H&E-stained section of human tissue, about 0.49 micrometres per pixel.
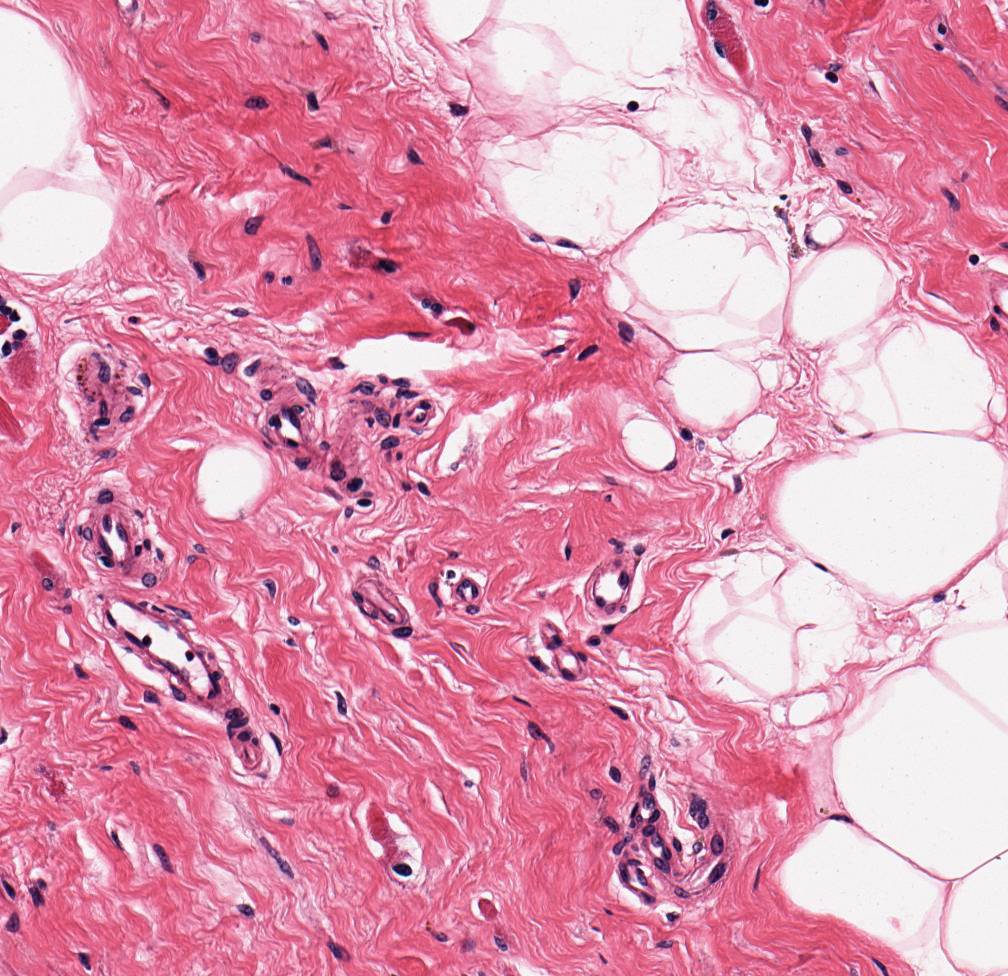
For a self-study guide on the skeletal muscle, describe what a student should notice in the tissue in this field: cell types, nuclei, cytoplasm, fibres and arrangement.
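In this field, dense pink collagenous stroma occupies most of the area, while a cluster of fat cells lies along the right side. The fat cells are large and polygonal, optically empty, with thin membranes. Within the stroma, the collagen bundles are wavy and densely packed. Sparse, slender spindle-shaped fibroblast nuclei are scattered among these bundles.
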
